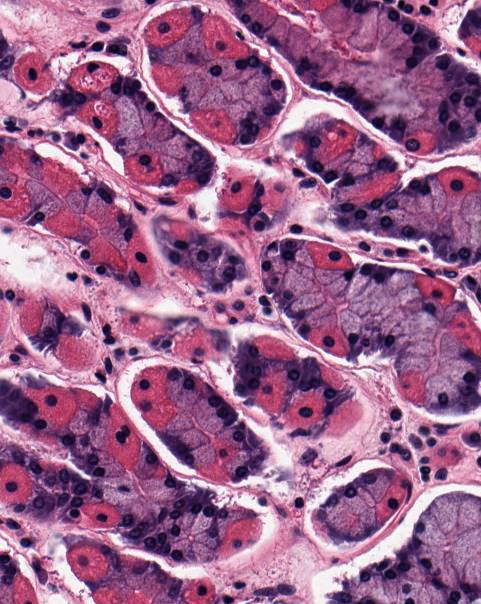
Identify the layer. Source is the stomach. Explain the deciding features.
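These are fundic glands. Closely packed glands fill the whole field, I see, cut mostly across or obliquely and parted by thin strands of pink connective tissue.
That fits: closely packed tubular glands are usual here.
Scattered through them are large rounded cells with bright pink cytoplasm, parietal cells lying mainly at the outer edge of the gland profiles and bulging toward the stroma.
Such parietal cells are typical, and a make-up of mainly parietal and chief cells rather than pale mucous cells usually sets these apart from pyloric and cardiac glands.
The lumens look narrow, hardly visible.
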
